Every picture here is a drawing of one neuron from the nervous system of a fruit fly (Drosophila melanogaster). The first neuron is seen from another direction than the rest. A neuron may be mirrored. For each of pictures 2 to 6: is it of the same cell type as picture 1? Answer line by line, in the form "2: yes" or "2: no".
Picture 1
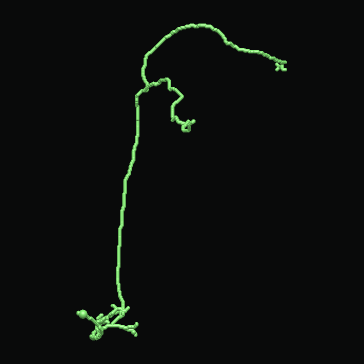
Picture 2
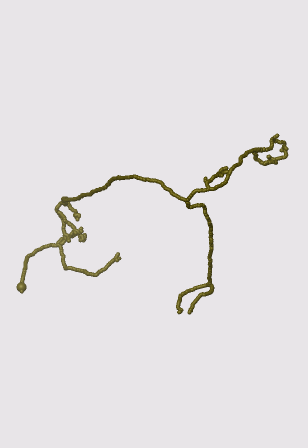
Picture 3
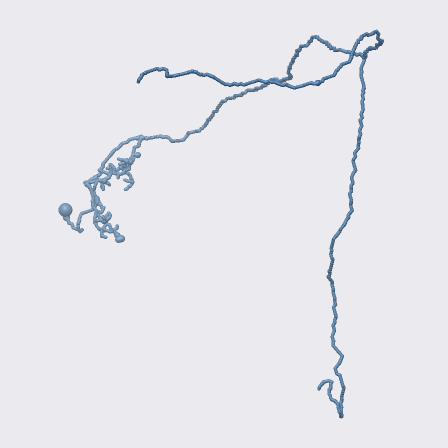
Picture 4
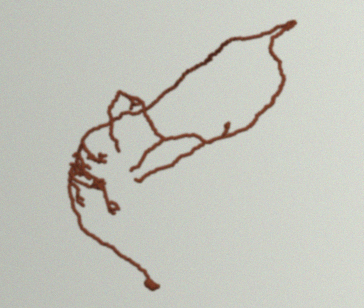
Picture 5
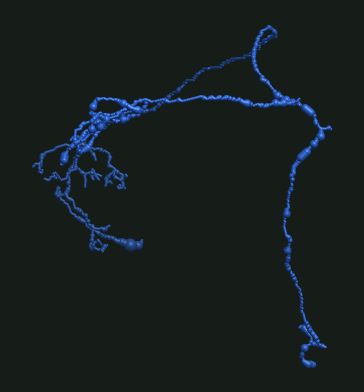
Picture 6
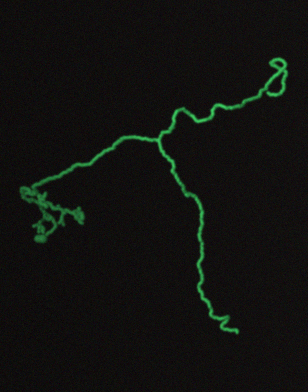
2: no
3: yes
4: no
5: no
6: yes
